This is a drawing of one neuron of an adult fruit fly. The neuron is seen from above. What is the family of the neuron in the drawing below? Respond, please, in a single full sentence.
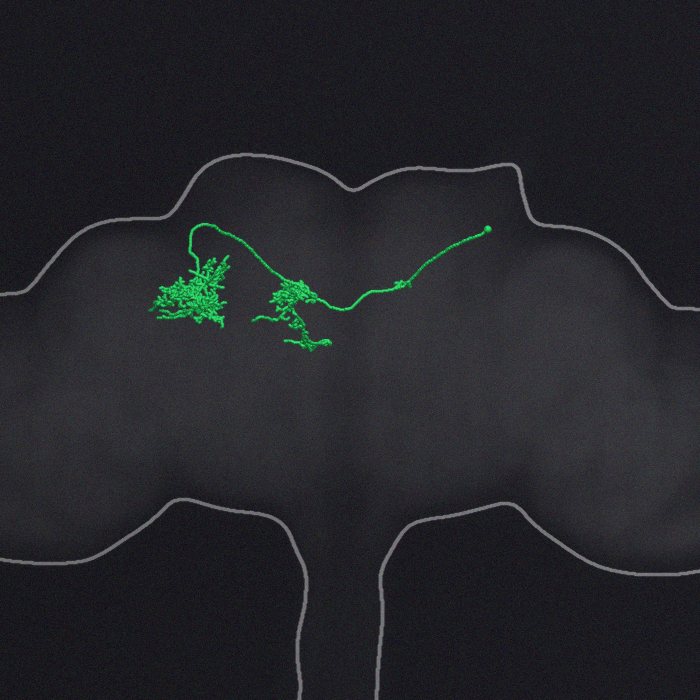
When grouped by family, this neuron is hemilineage CREa1_ventral.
